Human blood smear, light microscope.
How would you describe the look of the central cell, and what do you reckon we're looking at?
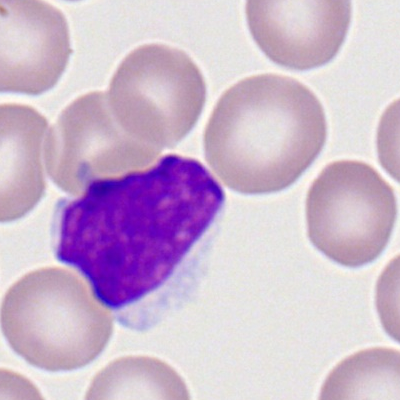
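Outline angular, not round. Nucleus a single unlobed mass filling most of the cell. Chromatin dark purple, coarsely clumped, with paler patches. Cell: lymphocyte.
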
